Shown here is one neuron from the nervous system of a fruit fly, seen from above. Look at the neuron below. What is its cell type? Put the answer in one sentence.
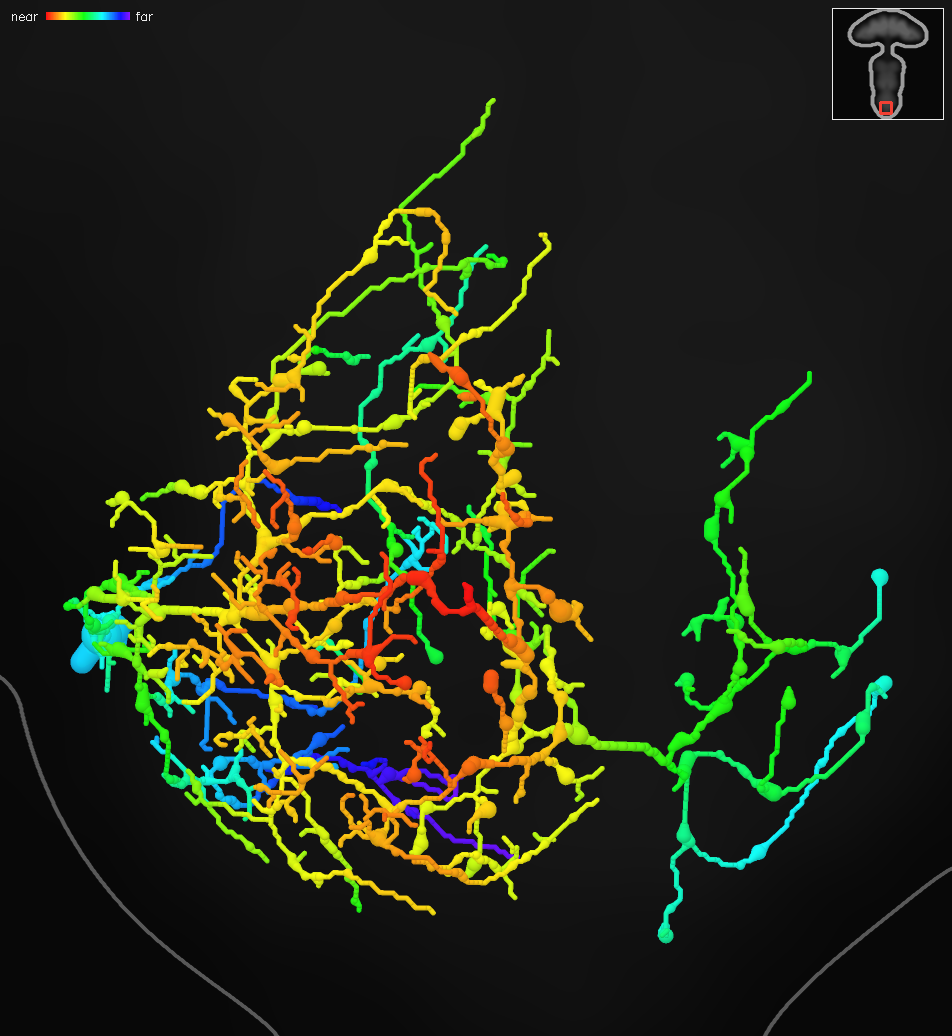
The cell type is INXXX275.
